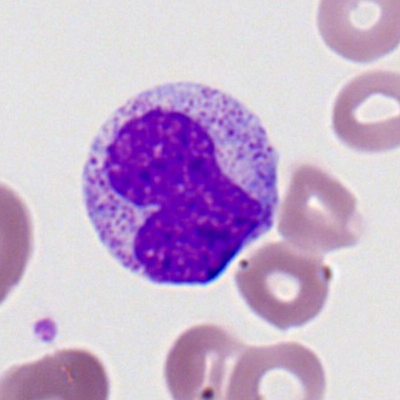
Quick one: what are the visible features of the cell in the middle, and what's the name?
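A round, smooth outline bounds the cell. The nucleus forms a single mass with a deep notch cutting in from the left side, and it fills more than half of the cell. Chromatin is deep purple and patchy, with small lighter spots scattered through it. The cell is a monocyte.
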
